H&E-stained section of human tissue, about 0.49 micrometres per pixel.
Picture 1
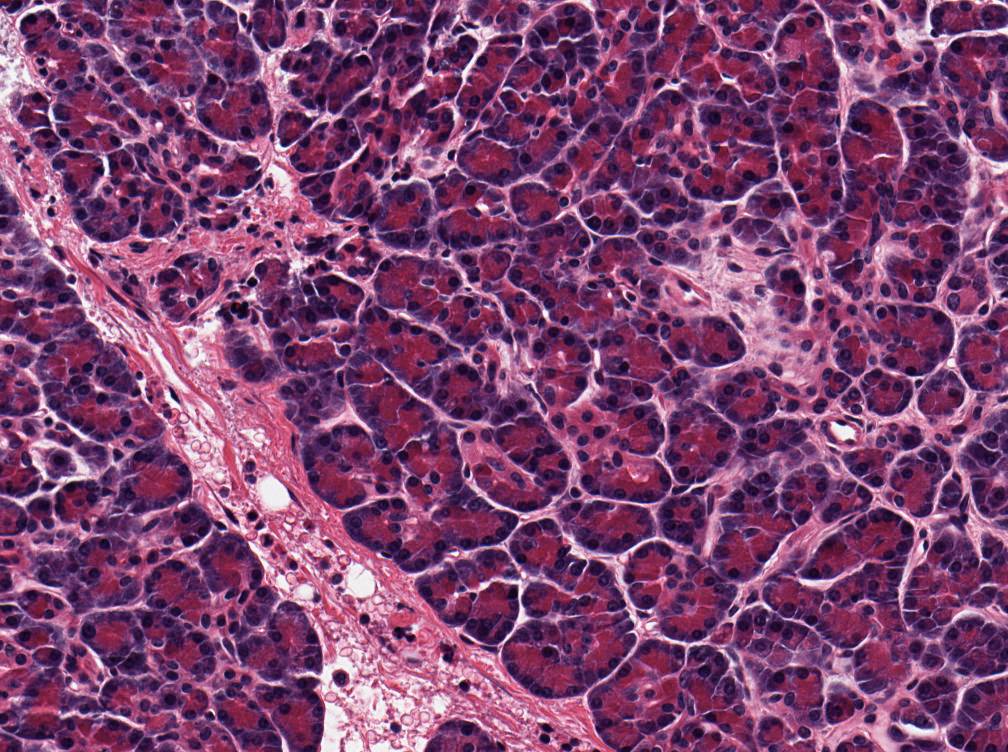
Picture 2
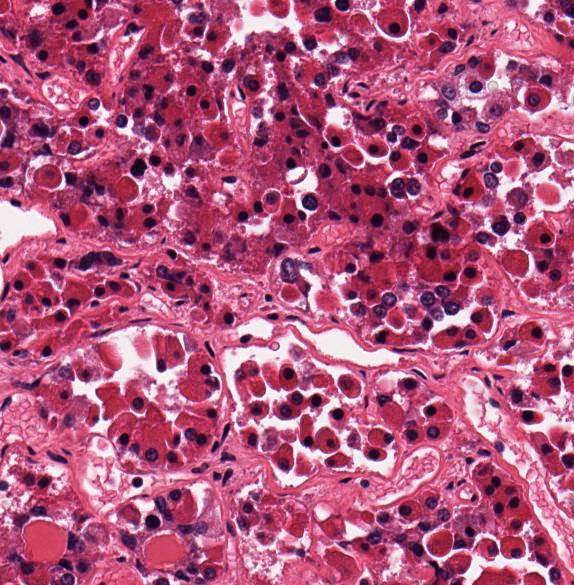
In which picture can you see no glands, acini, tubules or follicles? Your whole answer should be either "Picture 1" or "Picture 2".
Picture 2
